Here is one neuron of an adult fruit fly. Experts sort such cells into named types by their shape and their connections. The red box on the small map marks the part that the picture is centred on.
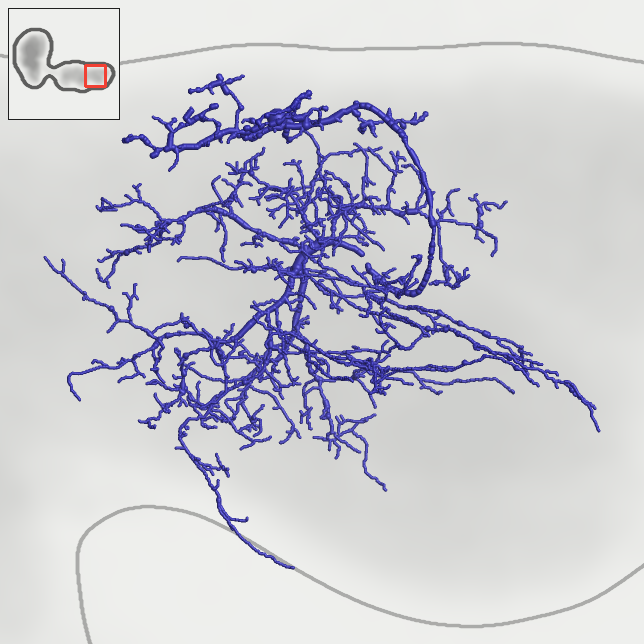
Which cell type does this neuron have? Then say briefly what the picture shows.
Its cell type is INXXX294. Its broad class is nerve-cord intrinsic neuron. More than a hundred branch ends can be seen. As drawn here it is about as wide as it is tall.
